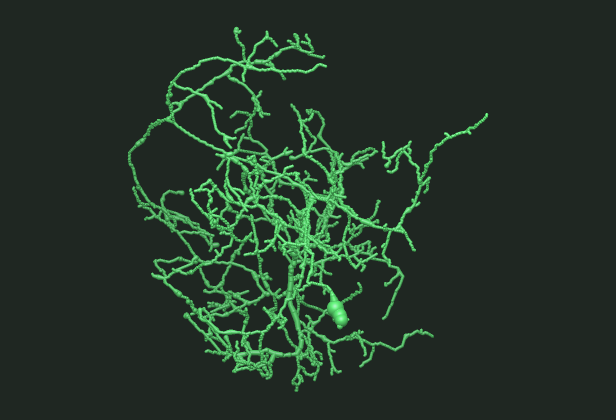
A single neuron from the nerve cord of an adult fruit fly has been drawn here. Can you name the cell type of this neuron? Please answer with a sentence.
The cell type is IN04B009.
